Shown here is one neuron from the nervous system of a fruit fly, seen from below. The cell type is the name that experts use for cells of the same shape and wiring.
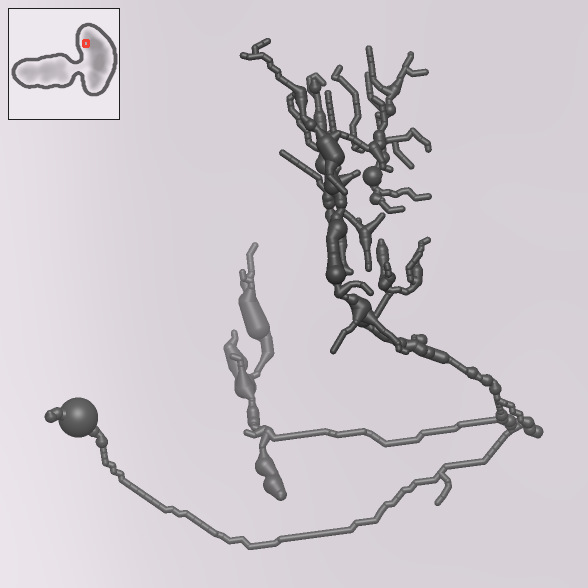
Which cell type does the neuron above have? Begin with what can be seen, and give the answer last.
It is in the brain and does not reach the nerve cord. Its cell body lies at the lower left of the picture. Dozens of branch ends can be seen. It is an optic-lobe intrinsic neuron. Its cell type is T4d.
